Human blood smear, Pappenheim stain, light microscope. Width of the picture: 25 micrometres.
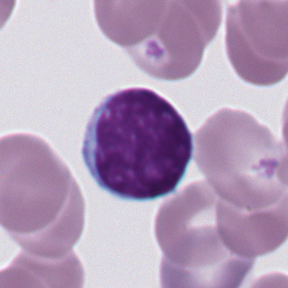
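Typical lymphocyte, the cell in the middle of this stained blood smear. Notice first its smooth, round outline, about 10 micrometres across. The nucleus is one undivided mass with no lobes, round in outline and about 9 micrometres across. Look closely at the chromatin: dense and coarsely clumped, with small paler patches between the dark areas. The cytoplasm is only a thin pale blue crescent, widest on the left side.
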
